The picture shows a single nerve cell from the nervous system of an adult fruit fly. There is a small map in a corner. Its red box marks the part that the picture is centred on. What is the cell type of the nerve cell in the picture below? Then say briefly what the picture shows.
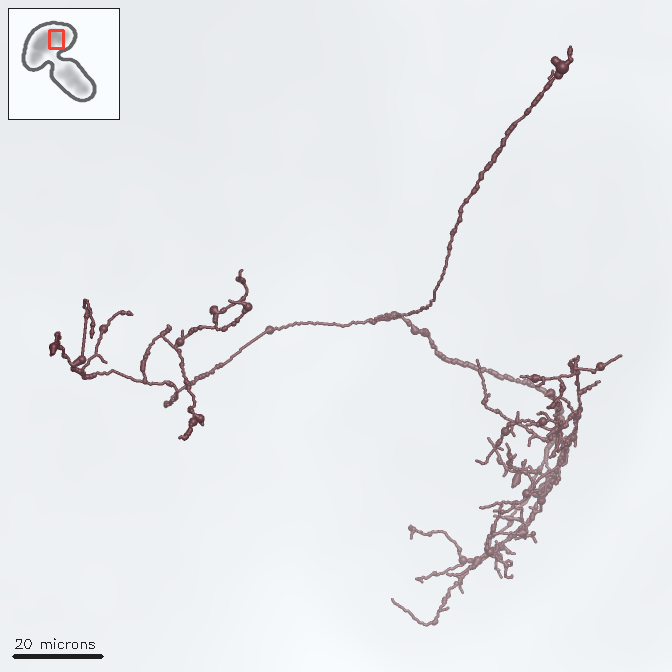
The cell type is LC29. Its broad class is visual projection neuron. The cell body can be seen at the upper right of the picture. By the scale bar it is about 130 microns tall in this view. Dozens of branch ends can be seen.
